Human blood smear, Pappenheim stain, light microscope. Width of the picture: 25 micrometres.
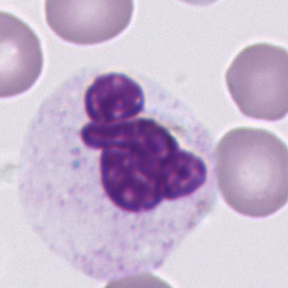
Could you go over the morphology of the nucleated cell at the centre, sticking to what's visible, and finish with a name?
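Look first at the outline, which is roughly round. Inside it, the nucleus is folded into several lobes that overlap one another. Plenty of cytoplasm surrounds that nucleus. If you scan the cytoplasm slowly, you will find fine purple-blue granules, sparse and scattered throughout. What you are looking at is a segmented neutrophil.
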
